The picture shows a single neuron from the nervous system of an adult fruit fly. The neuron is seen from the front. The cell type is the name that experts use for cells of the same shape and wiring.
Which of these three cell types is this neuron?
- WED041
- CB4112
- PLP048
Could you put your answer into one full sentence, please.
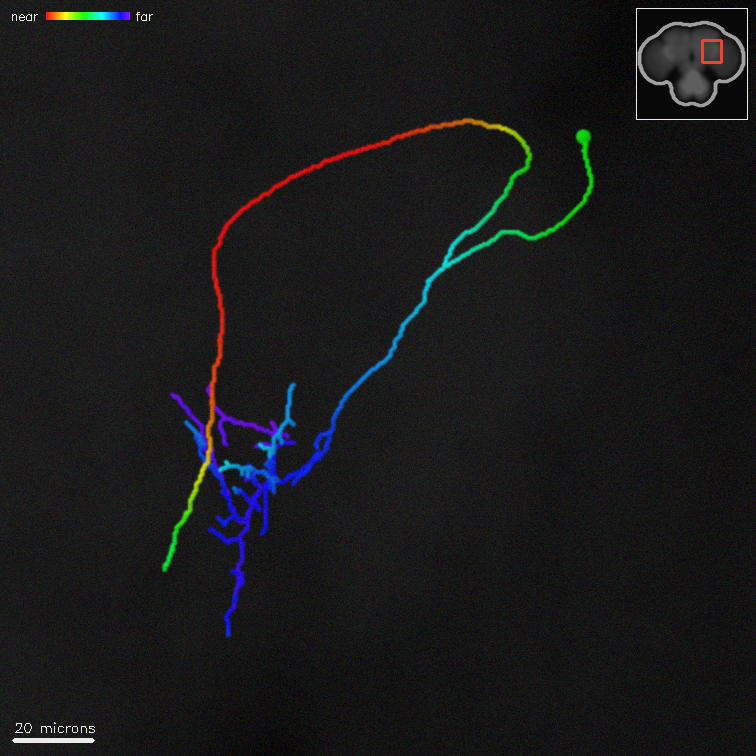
Regarding its cell type, the neuron is WED041.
